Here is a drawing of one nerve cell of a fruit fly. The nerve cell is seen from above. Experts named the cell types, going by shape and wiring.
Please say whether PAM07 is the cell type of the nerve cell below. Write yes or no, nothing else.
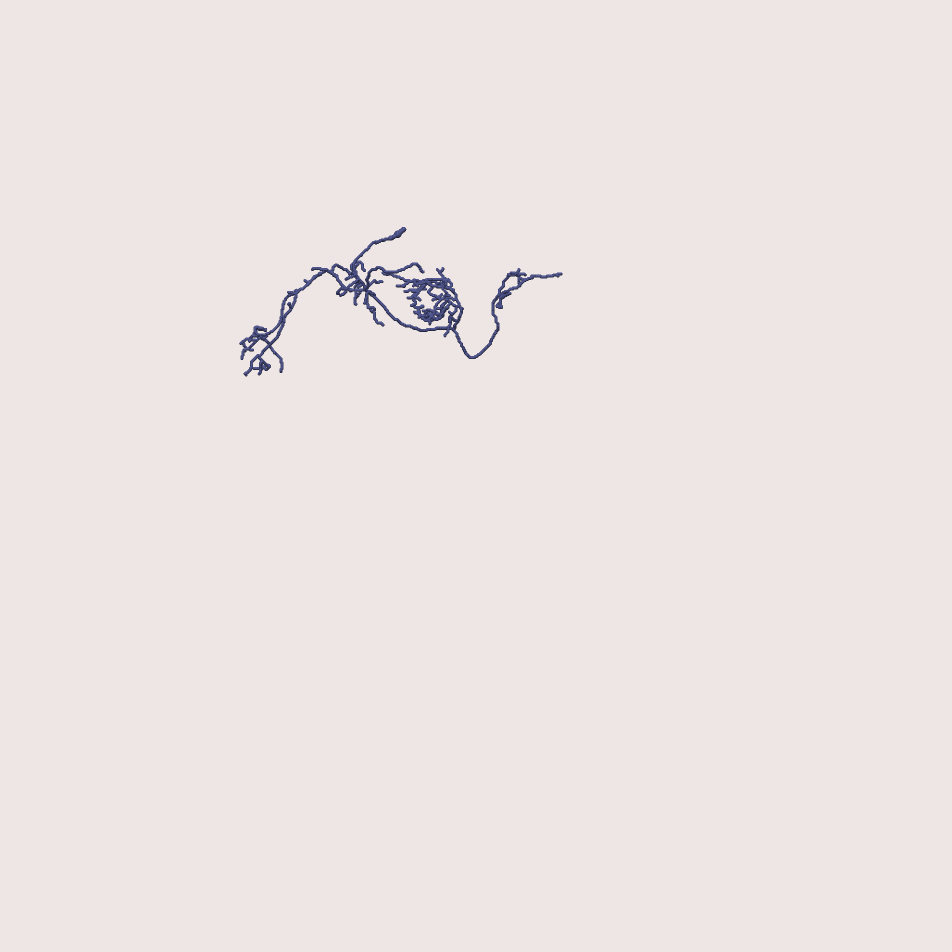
yes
